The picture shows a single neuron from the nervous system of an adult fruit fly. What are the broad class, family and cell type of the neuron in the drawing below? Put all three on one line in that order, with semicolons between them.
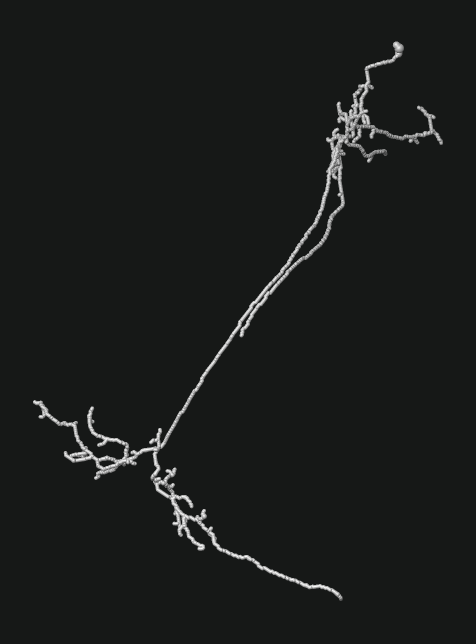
central-brain intrinsic neuron; hemilineage FLAa3; FLA002m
